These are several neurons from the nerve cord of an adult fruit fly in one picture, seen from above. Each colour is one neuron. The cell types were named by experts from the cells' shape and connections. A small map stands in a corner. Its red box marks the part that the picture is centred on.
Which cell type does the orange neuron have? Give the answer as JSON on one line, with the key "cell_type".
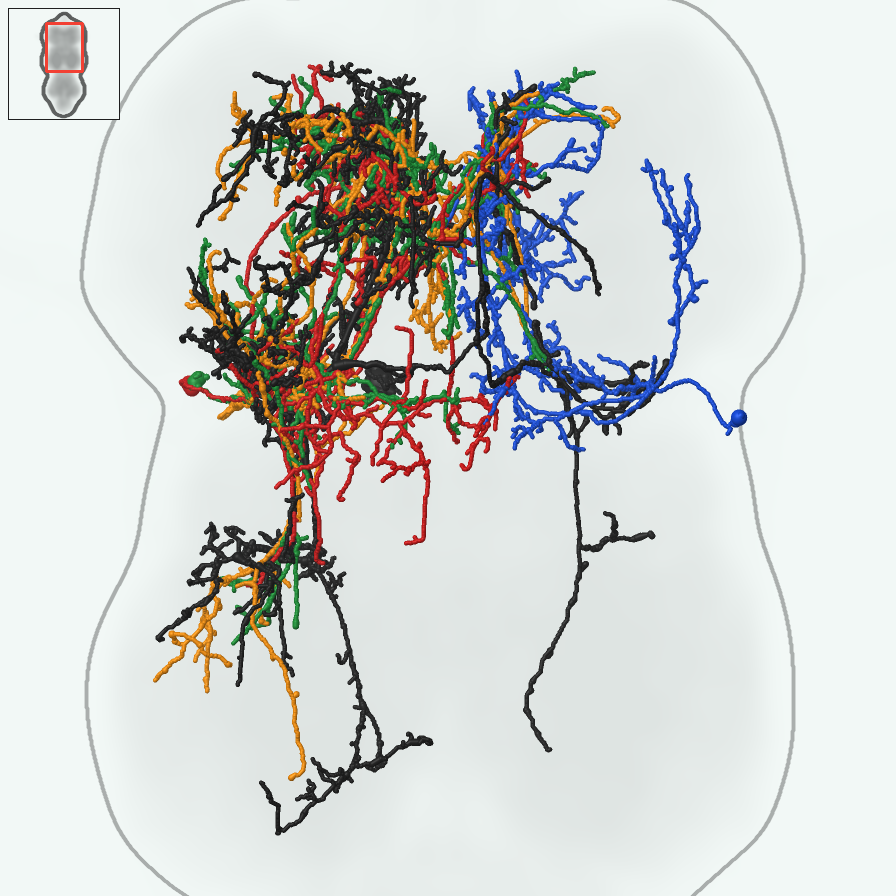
{"cell_type": "IN12A031"}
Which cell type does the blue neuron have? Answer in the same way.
{"cell_type": "IN11A007"}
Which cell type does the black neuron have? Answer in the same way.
{"cell_type": "IN06B006"}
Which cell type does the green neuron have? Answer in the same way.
{"cell_type": "IN12A037"}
